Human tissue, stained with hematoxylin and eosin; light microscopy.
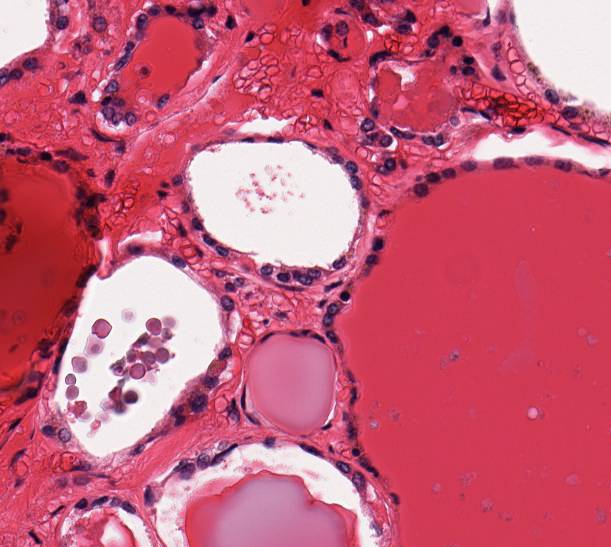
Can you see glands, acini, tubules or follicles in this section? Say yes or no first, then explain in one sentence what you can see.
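Yes. The field is made up of closed, rounded follicles of varying size packed closely together.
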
